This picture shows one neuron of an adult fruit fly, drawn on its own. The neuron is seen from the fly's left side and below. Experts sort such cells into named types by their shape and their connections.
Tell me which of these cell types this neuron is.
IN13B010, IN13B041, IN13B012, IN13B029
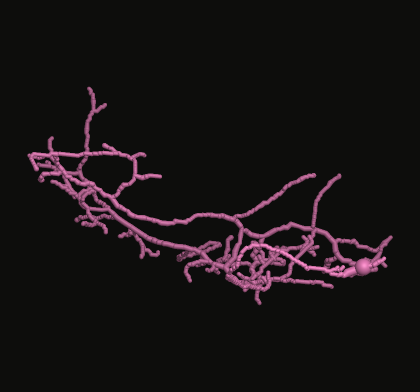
IN13B041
